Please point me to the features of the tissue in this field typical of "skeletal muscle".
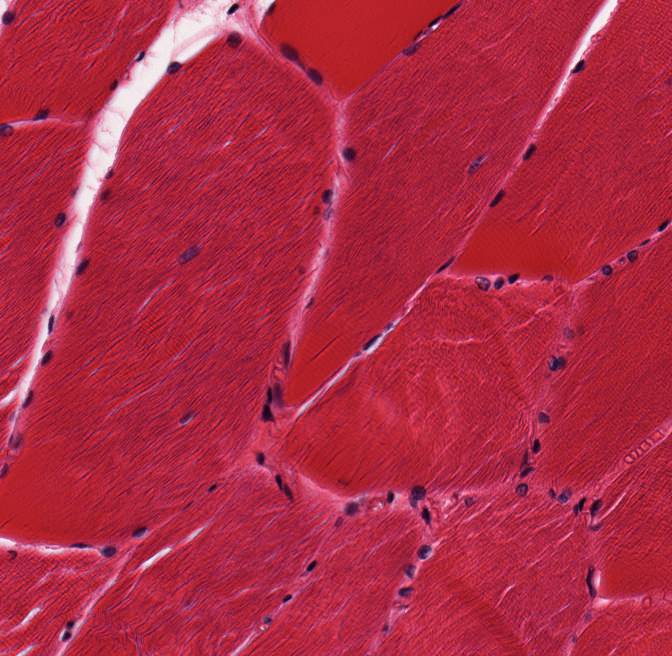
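You already know this is skeletal muscle, so let's match the picture to it.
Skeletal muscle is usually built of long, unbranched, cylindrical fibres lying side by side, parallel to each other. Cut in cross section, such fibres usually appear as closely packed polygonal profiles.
That fits what fills this whole field: large, closely packed muscle fibres with abundant red-pink cytoplasm and only thin septa between them. The nuclei are small, dark and elongated, lying mostly at the fibre edges along those septa. Thin pale-pink connective tissue runs between the fibres and meets in the lower centre, where several dark nuclei gather. No fat cells, glands or epithelium appear, and nothing in the field sits at odds with skeletal muscle.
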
